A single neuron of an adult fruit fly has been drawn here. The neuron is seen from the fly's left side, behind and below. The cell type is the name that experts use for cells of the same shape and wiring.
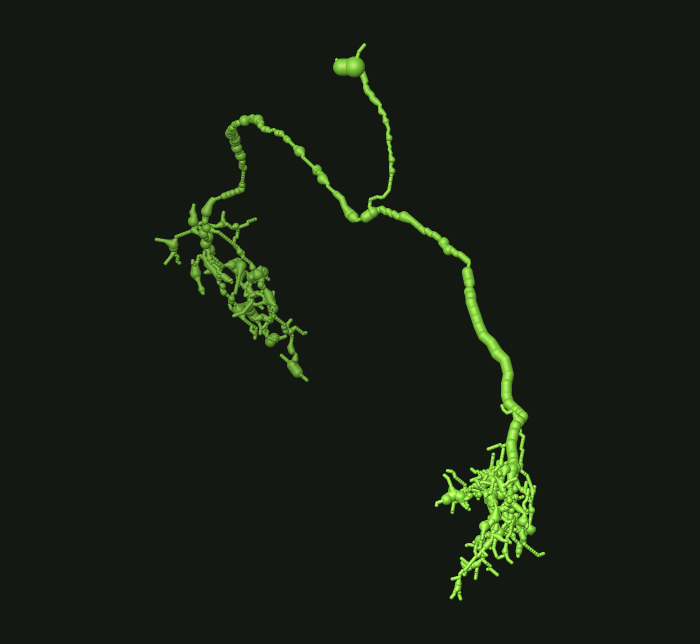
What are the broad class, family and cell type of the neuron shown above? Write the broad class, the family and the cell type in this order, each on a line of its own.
visual projection neuron
hemilineage VPNd2
LC10d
